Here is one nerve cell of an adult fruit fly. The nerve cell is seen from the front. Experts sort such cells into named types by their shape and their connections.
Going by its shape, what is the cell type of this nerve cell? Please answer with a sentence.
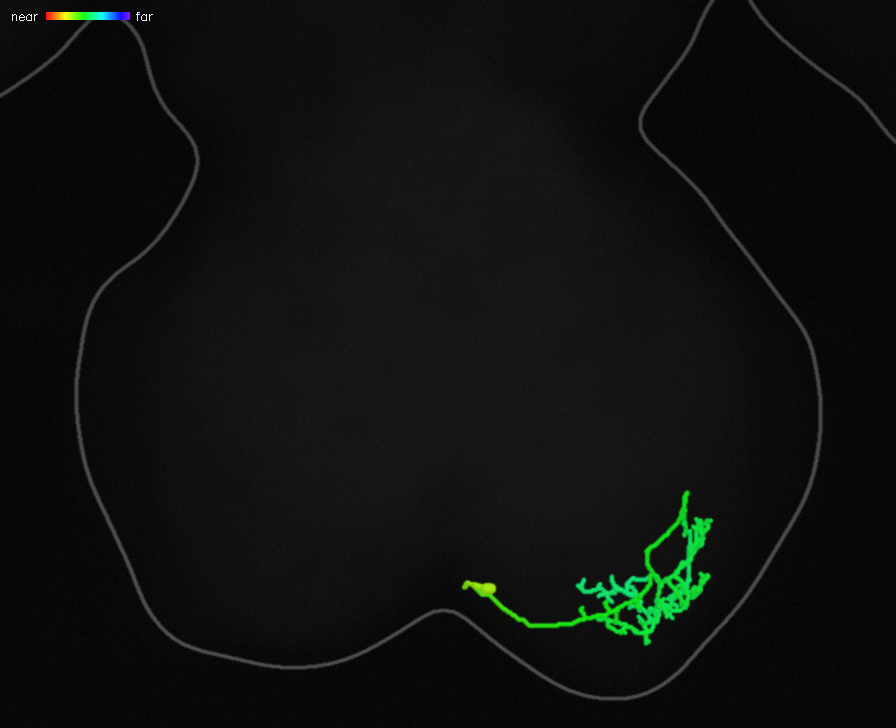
The cell type is IN13B074.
